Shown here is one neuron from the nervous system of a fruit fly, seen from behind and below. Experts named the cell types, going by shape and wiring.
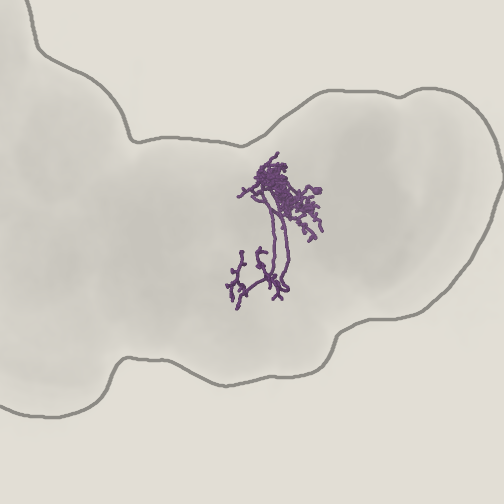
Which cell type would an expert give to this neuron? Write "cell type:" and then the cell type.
cell type: SMP092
